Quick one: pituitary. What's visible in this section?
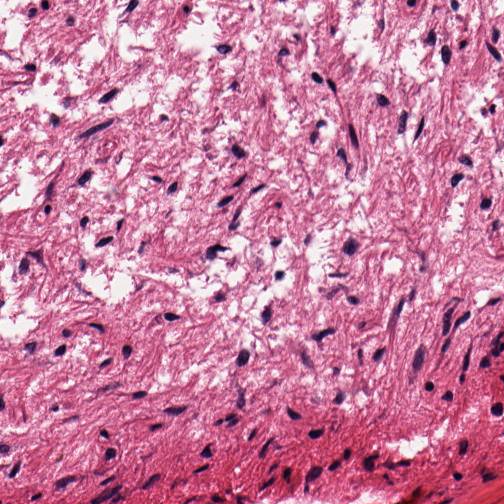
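Pink fibrillar tissue with scattered nuclei occupies the whole field, with no epithelium or glands. In the loose upper area the fibres are thin, wavy and pale pink, running in many directions. In the dense lower band they are more closely packed and lie roughly parallel to each other. The nuclei are dark purple and elongated to oval, and many are slender with tapered or wavy outlines.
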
